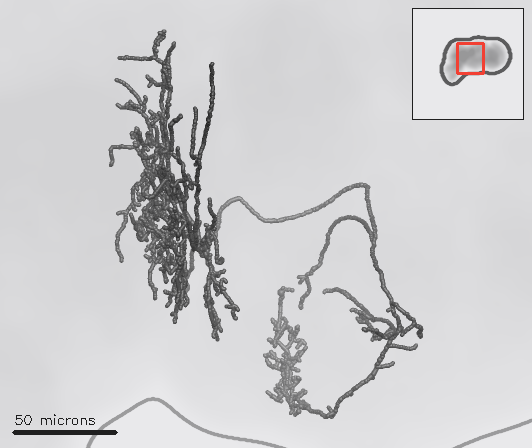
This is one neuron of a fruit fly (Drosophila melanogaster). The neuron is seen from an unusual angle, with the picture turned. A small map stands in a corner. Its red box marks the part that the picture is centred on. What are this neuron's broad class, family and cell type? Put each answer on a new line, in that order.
visual projection neuron
LoVP
LoVP63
